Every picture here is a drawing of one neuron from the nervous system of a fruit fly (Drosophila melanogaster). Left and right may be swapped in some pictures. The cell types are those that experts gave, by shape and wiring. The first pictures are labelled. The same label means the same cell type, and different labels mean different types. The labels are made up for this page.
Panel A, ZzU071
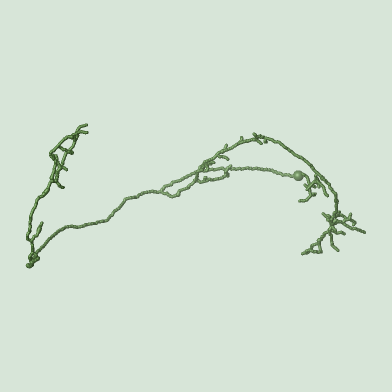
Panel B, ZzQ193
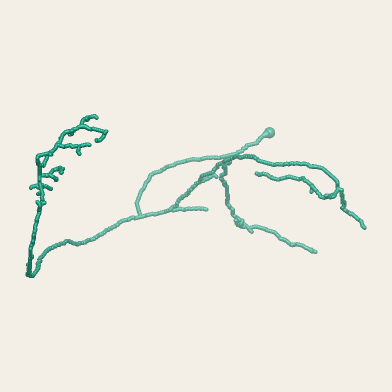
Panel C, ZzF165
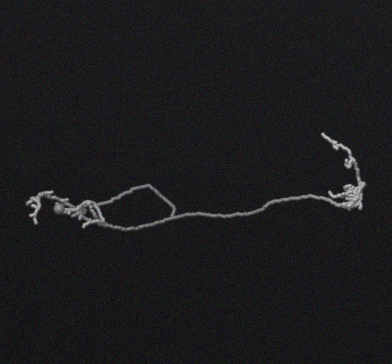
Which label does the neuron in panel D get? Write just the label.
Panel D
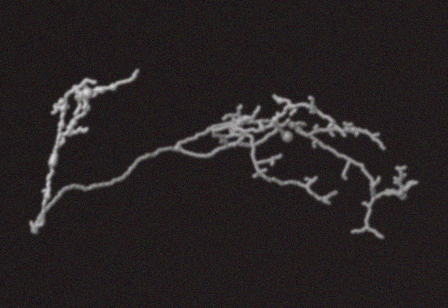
ZzQ193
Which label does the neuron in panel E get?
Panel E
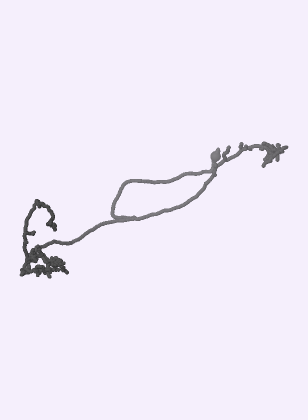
ZzF165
